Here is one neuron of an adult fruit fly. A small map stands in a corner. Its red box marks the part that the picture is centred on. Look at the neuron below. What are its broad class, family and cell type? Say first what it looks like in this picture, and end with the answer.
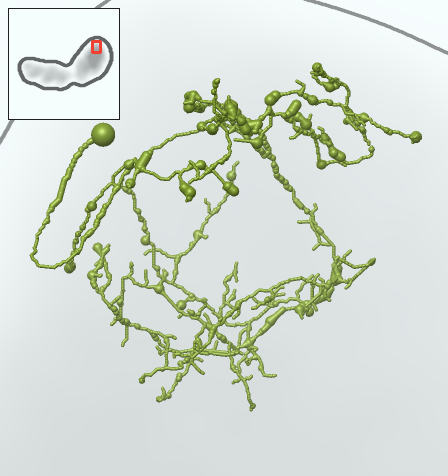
The picture shows dozens of branch ends. As drawn here it is about as wide as it is tall. It is a central-brain intrinsic neuron. Its family is hemilineage LHp2. It is of cell type CB2224.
